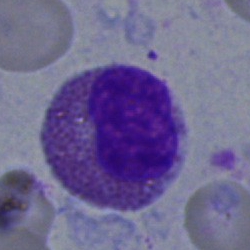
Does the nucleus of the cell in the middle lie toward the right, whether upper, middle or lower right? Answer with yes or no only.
Yes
